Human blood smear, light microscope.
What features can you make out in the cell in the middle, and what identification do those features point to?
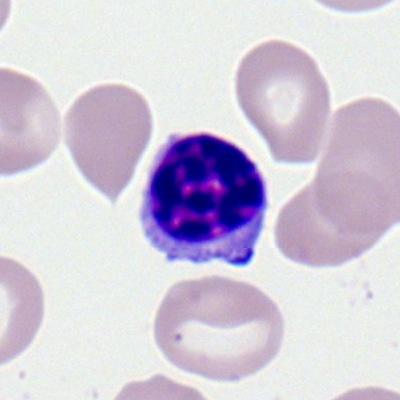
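Check the chromatin first: it's dense and dark purple, with coarse clumps and paler spaces between them. There's only a scant, pale bluish rim of cytoplasm, widest below the nucleus. You'll also spot a small dark blue knob sticking out from the lower right edge. The outline is roughly round. So that one's a lymphocyte.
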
